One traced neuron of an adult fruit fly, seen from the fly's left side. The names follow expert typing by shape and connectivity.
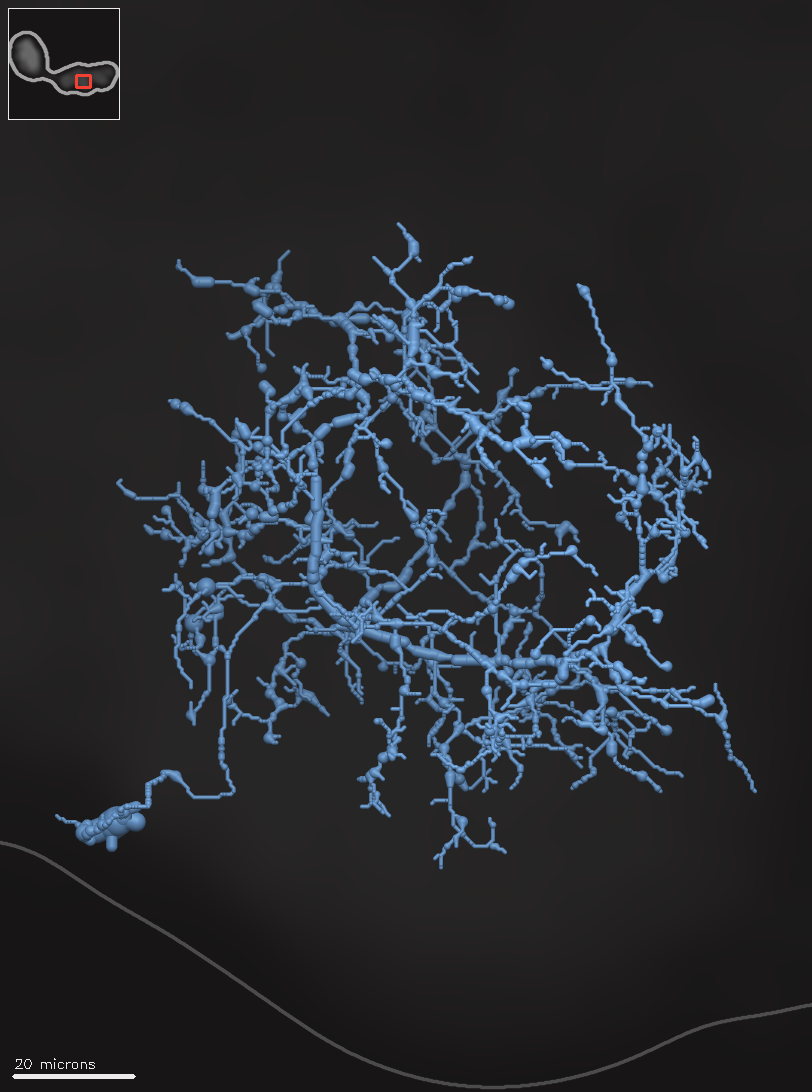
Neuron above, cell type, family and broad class: IN16B029; hemilineage 16B; nerve-cord intrinsic neuron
